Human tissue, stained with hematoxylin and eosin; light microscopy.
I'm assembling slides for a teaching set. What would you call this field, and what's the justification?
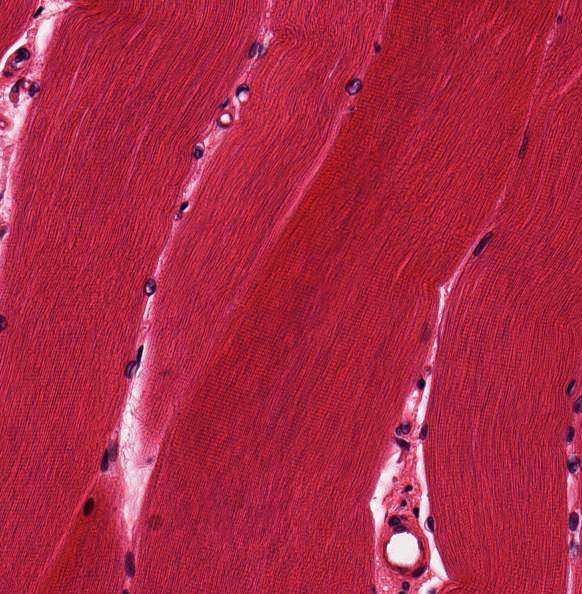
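It's skeletal muscle you've got there. The nuclei are flattened and sit at the fibre edges, not in the middle.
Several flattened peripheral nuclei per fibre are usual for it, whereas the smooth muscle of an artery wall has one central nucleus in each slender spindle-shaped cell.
The fibres are broad and unbranched, each running on its own, and their cytoplasm stains a deep, even red.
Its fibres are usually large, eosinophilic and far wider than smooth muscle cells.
A small vessel with an empty round lumen lies between fibres at the lower right.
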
